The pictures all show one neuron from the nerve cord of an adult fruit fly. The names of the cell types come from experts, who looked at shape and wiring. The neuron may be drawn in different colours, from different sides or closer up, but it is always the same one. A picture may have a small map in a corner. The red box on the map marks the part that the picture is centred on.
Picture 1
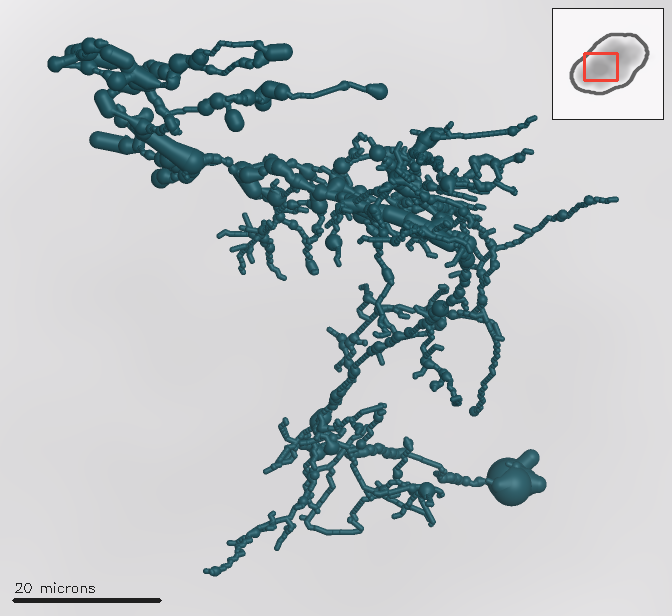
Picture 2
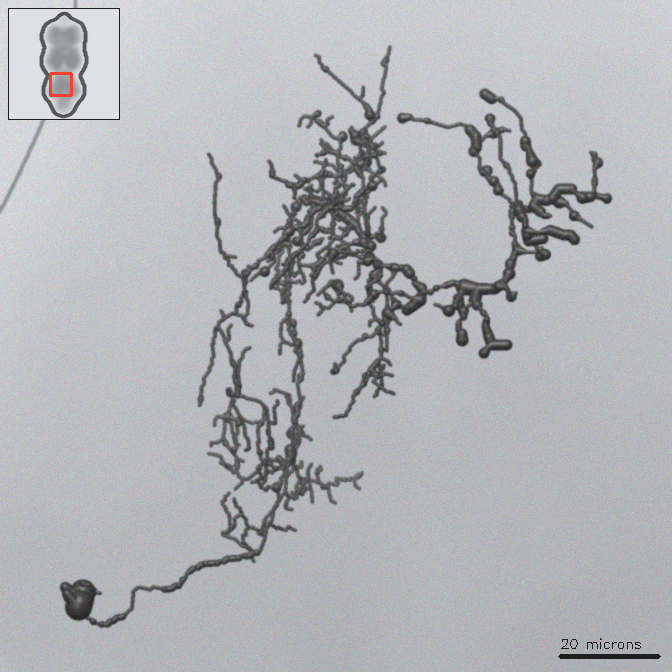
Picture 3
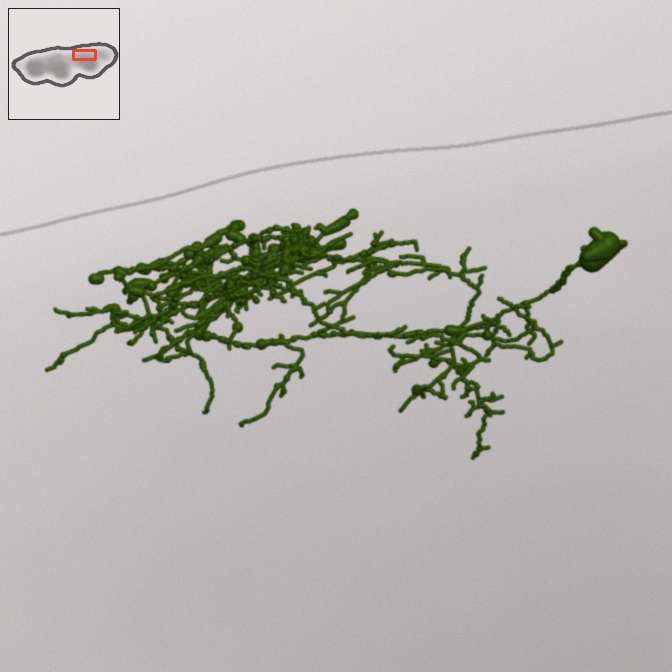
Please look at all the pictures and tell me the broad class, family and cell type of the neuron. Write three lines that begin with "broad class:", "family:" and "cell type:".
broad class: nerve-cord intrinsic neuron
family: hemilineage 06A
cell type: IN06A049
